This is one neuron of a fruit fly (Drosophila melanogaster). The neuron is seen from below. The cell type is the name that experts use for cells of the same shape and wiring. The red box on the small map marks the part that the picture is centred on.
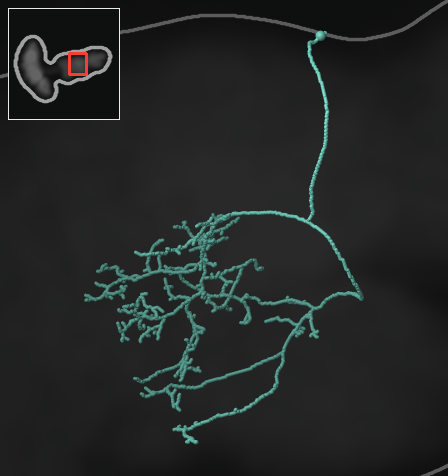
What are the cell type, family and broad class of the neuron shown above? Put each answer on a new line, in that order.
IN19B090
hemilineage 19B
nerve-cord intrinsic neuron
